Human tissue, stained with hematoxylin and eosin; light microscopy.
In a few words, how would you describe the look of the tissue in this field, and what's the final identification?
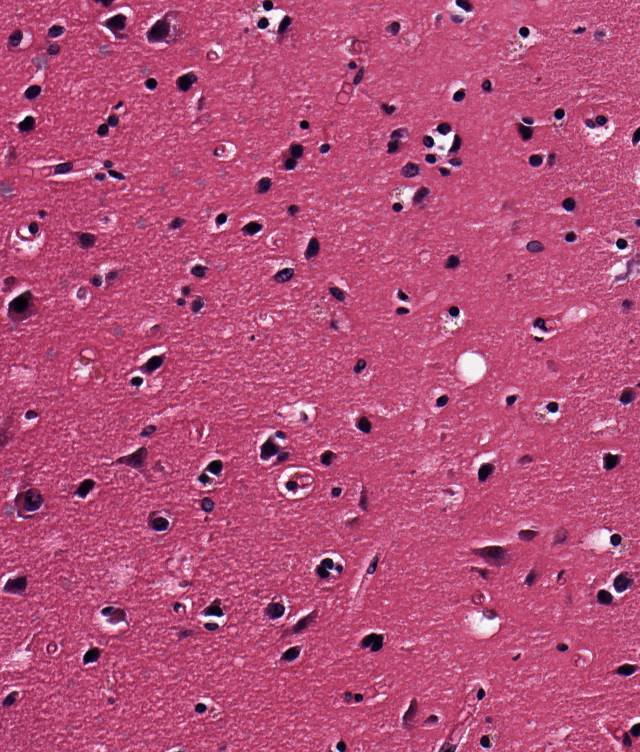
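Arrangement: cells lie singly, scattered fairly evenly over the whole field, forming no glands, tubules or other organised units. Background: a finely granular, fibrillary pink neuropil fills the spaces between them. Vessels: thin capillaries with elongated nuclei cross the neuropil, one running roughly horizontally near the upper left edge. Absent from the field: epithelium, glands and fat cells. The tissue is cerebral cortex.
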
